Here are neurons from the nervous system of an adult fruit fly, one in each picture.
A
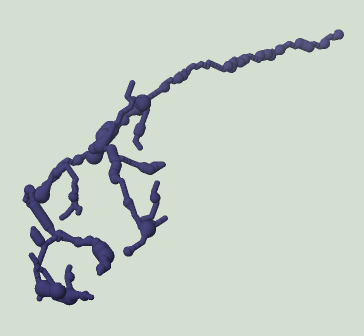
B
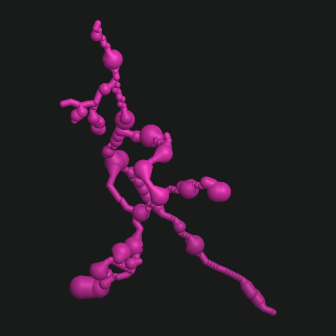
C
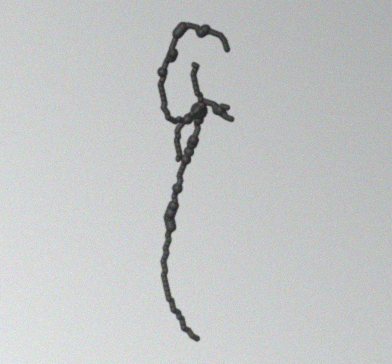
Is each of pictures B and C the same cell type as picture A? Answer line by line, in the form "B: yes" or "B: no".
B: yes
C: yes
